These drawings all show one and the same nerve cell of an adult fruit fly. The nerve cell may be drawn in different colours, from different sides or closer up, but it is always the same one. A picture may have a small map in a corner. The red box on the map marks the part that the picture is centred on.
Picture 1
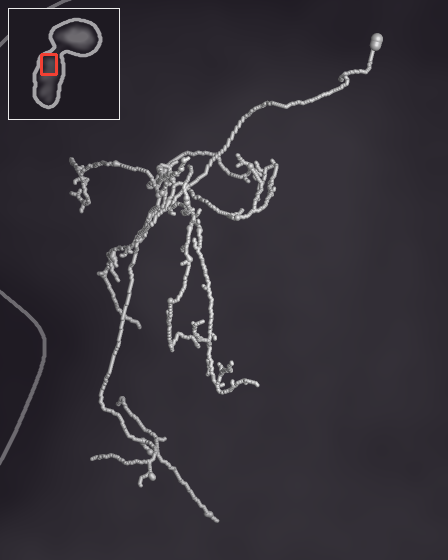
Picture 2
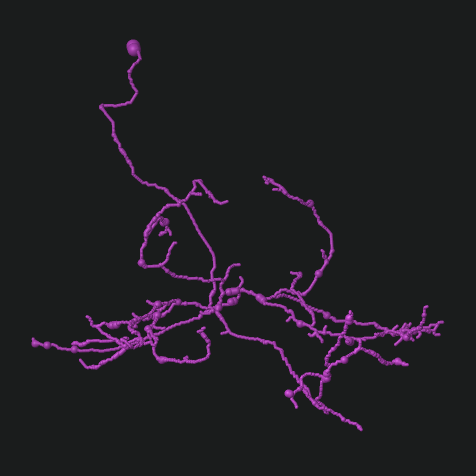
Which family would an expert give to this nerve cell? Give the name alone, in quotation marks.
"hemilineage 09B"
